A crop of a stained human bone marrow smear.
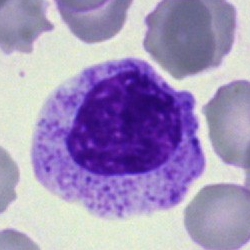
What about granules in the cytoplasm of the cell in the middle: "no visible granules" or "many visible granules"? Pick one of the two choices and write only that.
Many visible granules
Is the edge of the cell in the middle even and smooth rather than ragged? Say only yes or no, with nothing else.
No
